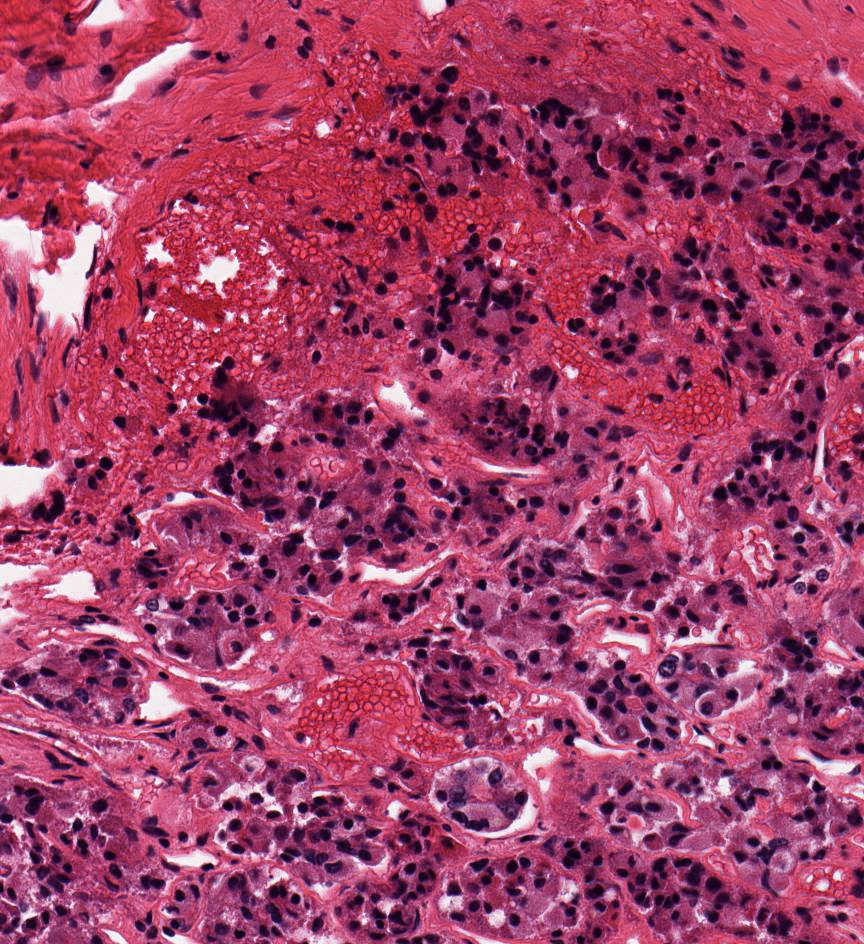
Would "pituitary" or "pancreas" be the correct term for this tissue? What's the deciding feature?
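Pituitary. Polygonal cells in nests, separated by thin pink fibrous septa, extend across the lower and right parts of the field.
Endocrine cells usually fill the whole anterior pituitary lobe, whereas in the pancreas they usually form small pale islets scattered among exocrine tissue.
Nest cells: moderate to abundant granular pink-purple cytoplasm, round dark nuclei. Broad patches of packed red blood cells, upper middle. Upper left corner: dense pink fibrous tissue.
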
